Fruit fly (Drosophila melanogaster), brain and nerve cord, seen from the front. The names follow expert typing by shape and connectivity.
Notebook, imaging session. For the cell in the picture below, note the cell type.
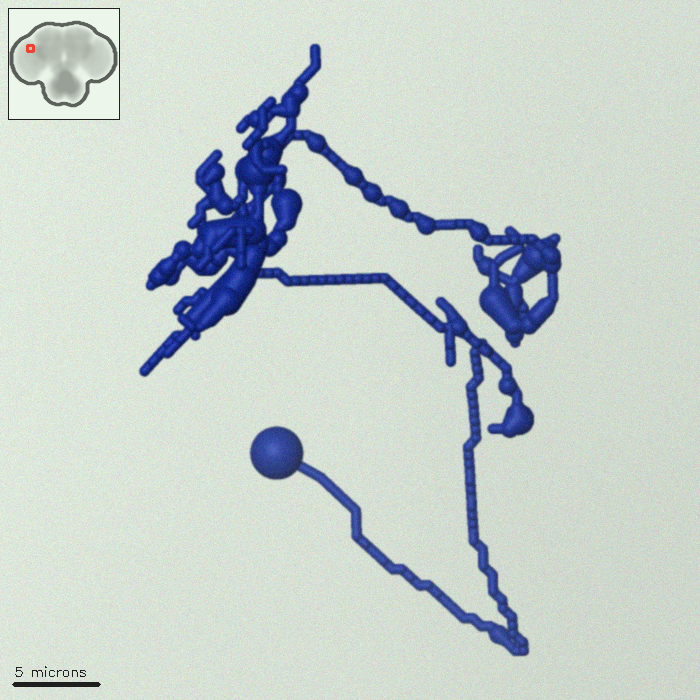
T4a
